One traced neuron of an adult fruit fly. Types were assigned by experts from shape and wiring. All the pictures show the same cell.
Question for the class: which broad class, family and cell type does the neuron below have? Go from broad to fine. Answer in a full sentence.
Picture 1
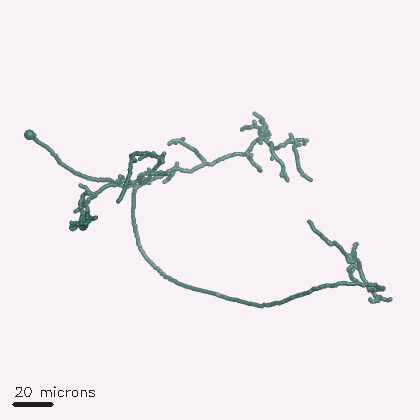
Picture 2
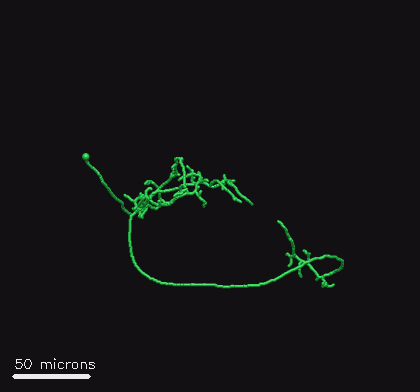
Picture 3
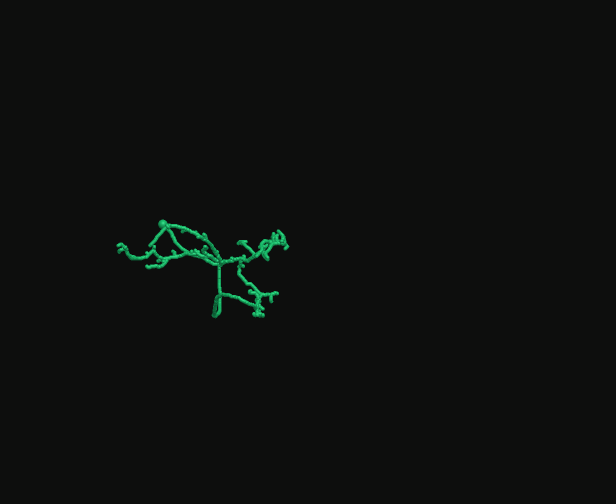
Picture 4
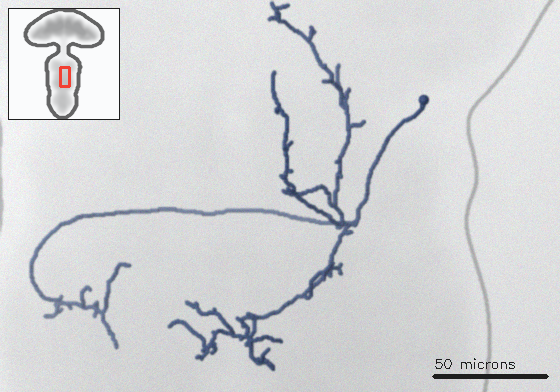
A nerve-cord intrinsic neuron of hemilineage 01A, type IN01A070.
